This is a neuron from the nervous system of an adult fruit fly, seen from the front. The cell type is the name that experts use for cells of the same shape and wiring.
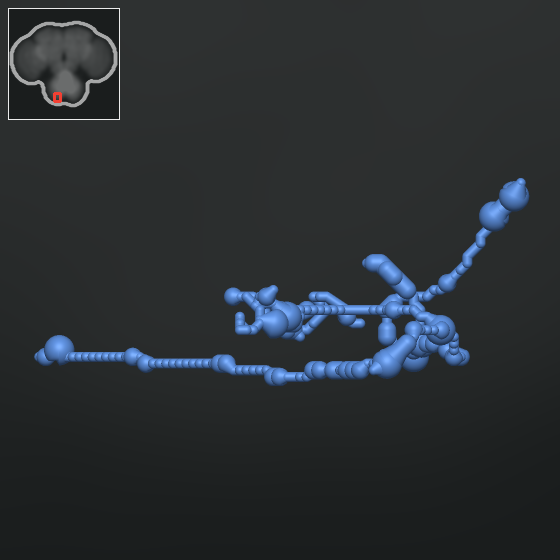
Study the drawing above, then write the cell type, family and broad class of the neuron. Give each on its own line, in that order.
SNta21
class mechanosensory tactile
sensory neuron entering the nerve cord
